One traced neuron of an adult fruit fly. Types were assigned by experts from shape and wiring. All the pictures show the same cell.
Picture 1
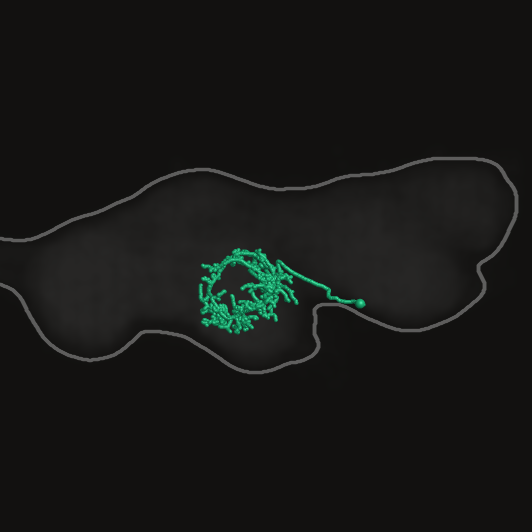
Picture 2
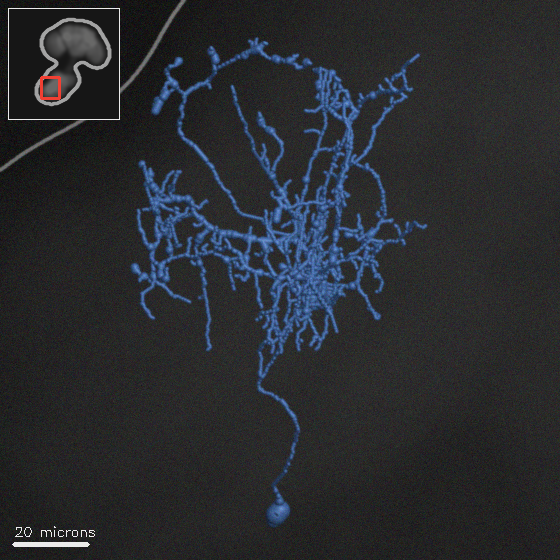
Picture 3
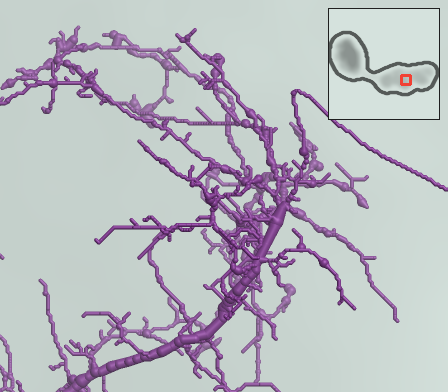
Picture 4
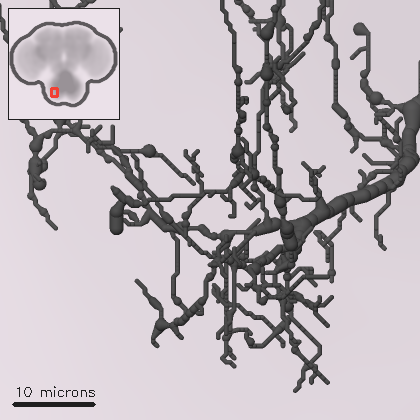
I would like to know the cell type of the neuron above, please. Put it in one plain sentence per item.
The cell type is IN03A047.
